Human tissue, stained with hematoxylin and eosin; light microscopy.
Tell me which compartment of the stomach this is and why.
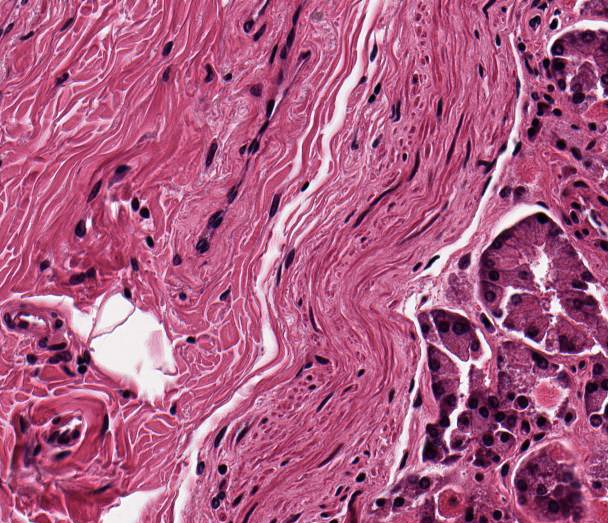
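This section shows dense connective tissue, filling the left and central parts of the field. The nuclei scattered through the fibrous tissue are dark and elongated.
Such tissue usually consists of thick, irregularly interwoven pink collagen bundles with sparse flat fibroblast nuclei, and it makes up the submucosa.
On the right, epithelial cells form rounded clusters with round dark nuclei toward their outer edges. Their cytoplasm is granular and purplish, darker than the surrounding collagen.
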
